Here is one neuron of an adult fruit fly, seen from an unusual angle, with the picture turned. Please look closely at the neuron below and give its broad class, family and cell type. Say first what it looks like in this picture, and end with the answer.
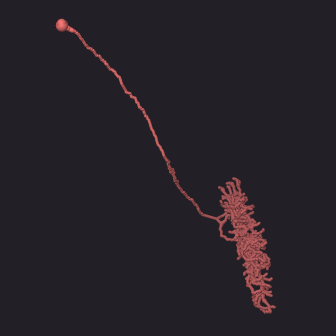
The cell body can be seen at the upper left of the picture. The picture shows dozens of branch ends. It is an optic-lobe intrinsic neuron. Its family is Pm. It is of cell type Pm5.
